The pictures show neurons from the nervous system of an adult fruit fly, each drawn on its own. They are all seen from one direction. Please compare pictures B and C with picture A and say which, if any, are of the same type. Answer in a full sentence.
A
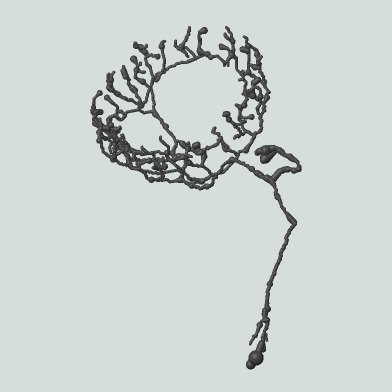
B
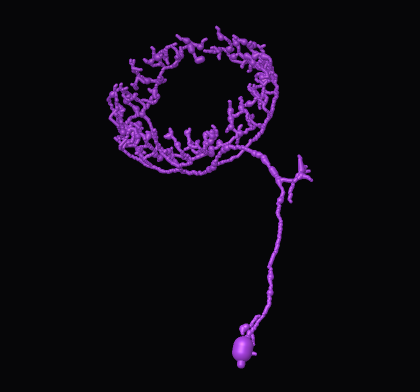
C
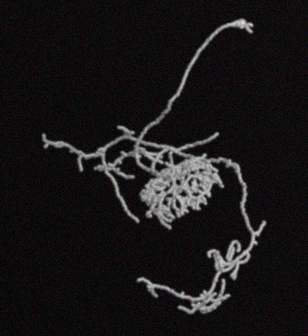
Picture B is of the same cell type.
